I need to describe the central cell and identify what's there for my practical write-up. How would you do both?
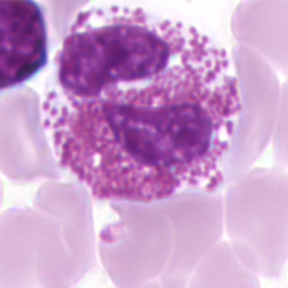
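Two lobes make up the nucleus, one lying at the upper left and the other at the lower right. The granules are reddish-pink and fairly uniform in size. The cell is an eosinophil.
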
